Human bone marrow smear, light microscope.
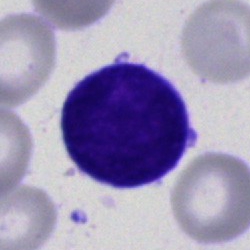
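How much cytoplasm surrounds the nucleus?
Almost none is visible.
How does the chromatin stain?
Densely, in a deep purple throughout.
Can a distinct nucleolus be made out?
No, none can be seen.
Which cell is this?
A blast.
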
